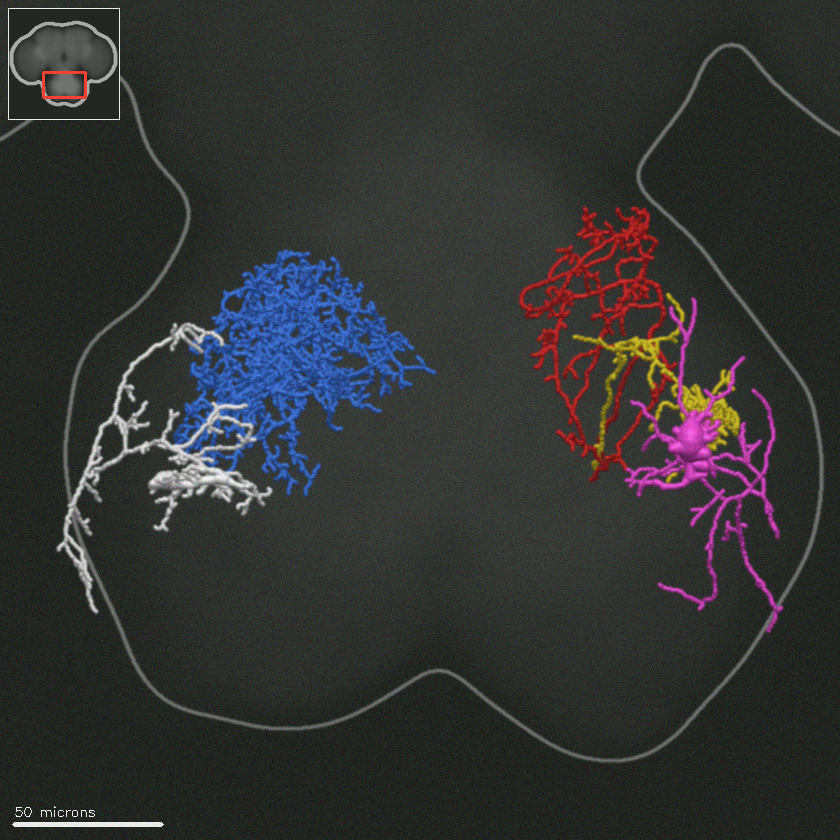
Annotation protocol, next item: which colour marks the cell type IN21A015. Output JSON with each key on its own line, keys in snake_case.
{
 "colour": "blue"
}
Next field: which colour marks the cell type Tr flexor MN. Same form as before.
{
 "colour": "red"
}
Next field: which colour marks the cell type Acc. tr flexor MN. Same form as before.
{
 "colour": "white"
}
